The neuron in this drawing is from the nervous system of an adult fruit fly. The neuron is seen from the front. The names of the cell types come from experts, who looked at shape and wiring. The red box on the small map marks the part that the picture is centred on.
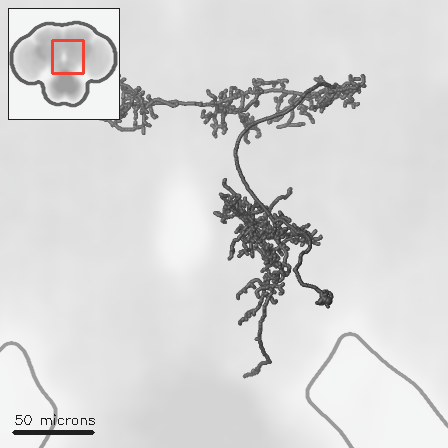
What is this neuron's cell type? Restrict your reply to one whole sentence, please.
The cell type of the neuron here is IB012.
